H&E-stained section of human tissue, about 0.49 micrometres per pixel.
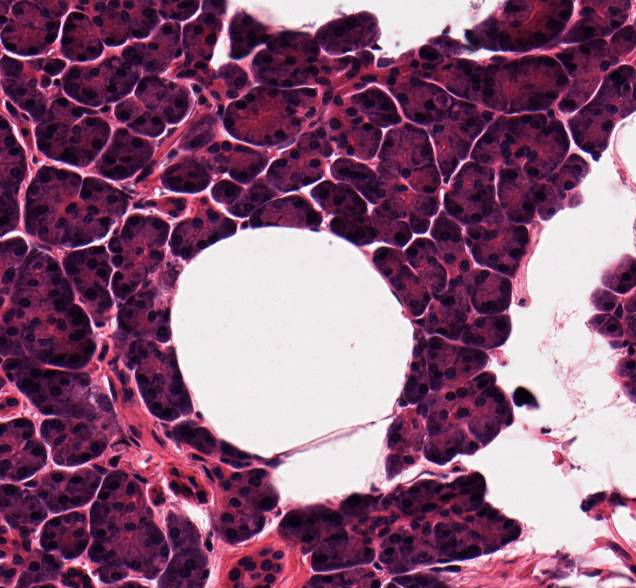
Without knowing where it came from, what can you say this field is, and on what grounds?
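Exocrine pancreas. Closely packed rounded acini in lobules, thin pale septa between. Pyramidal acinar cells; round dark nuclei towards outer edge of each acinus. Cytoplasm redder towards acinar centre, darker purple towards outer edge.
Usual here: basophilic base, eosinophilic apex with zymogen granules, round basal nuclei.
Lumina tiny, barely visible.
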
